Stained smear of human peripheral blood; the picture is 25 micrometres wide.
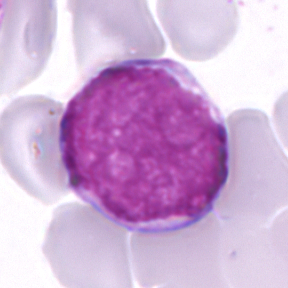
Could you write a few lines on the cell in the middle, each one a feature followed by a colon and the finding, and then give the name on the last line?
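Outline: roughly round
Nucleus: fills almost the whole cell
Cytoplasm: very thin rim, pale bluish
Chromatin: finely granular, evenly spread through the nucleus
Name: myeloblast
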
